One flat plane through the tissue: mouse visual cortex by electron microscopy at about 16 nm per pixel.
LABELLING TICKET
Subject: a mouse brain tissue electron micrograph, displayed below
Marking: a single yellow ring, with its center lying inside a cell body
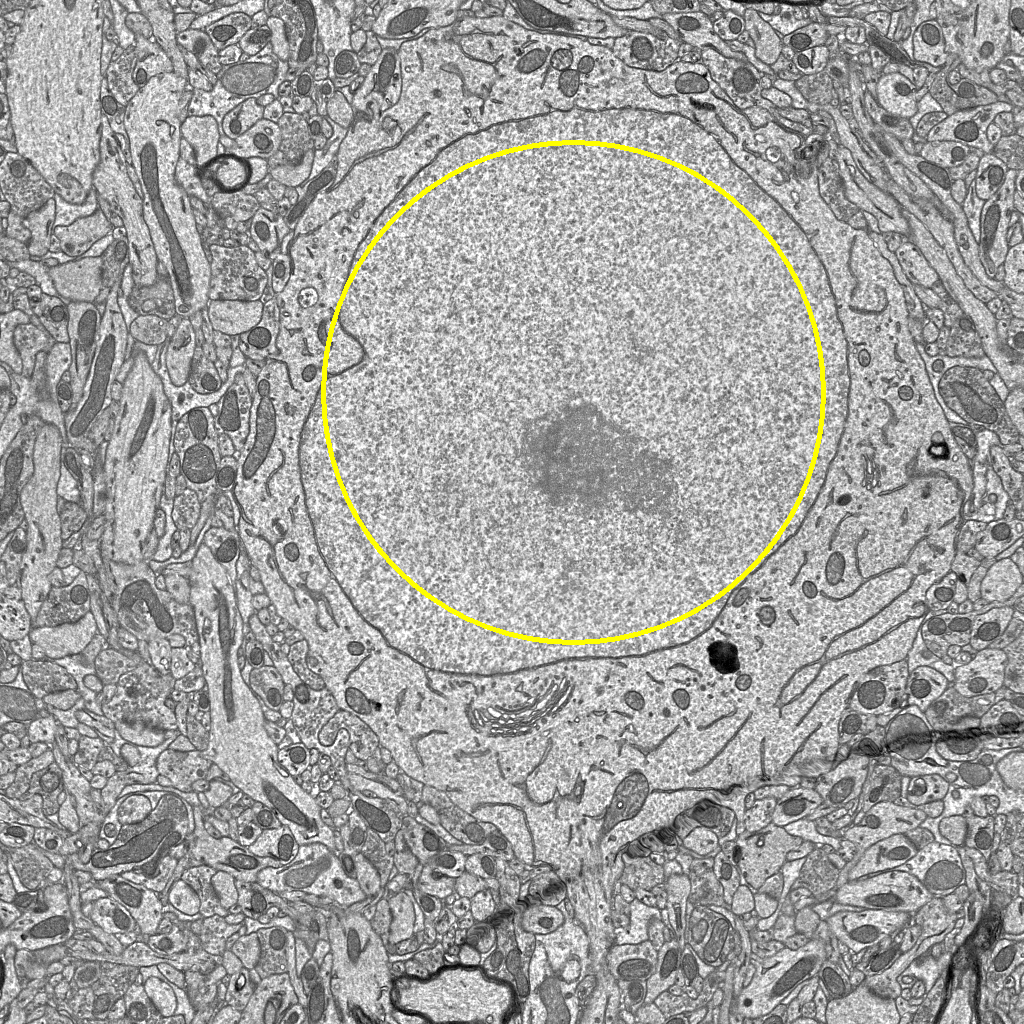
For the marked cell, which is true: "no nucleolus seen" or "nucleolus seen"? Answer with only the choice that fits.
Nucleolus seen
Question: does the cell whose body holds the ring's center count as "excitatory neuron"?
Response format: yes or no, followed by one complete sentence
Yes, the cell whose body holds the center of the ring in the picture is of that kind.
